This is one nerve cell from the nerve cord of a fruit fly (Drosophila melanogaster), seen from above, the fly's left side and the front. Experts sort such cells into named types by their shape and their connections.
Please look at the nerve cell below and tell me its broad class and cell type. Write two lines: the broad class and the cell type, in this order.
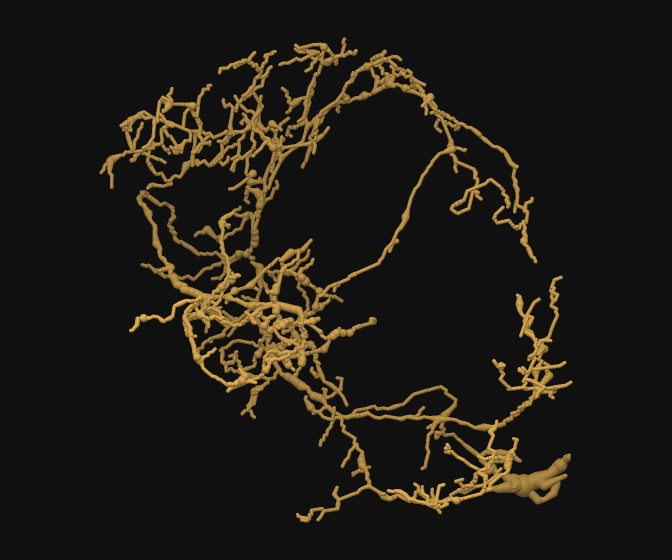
nerve-cord intrinsic neuron
INXXX302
